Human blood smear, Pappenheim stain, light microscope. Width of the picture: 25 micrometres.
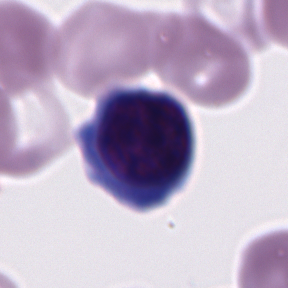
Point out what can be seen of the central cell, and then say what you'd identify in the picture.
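The nucleus occupies most of the cell and leaves only a narrow rim of cytoplasm. This rim is widest on the left and lower-left side. The cytoplasm stains blue. The chromatin is dark purple and densely clumped. The cell is a normoblast.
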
